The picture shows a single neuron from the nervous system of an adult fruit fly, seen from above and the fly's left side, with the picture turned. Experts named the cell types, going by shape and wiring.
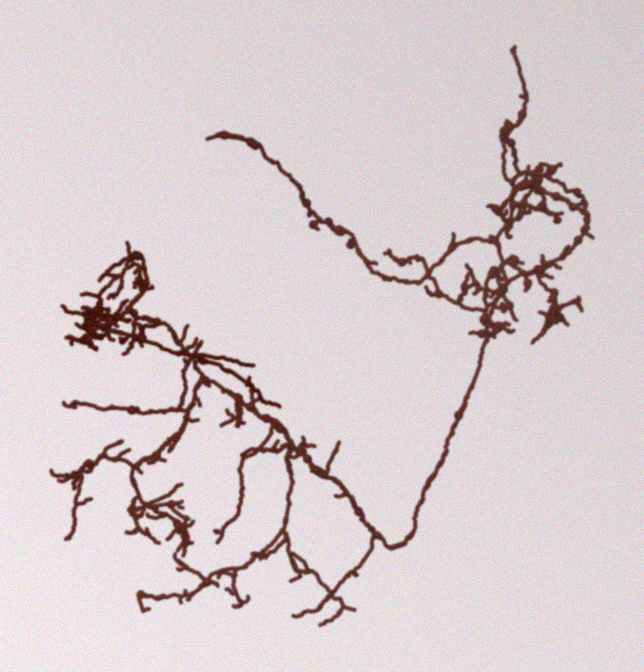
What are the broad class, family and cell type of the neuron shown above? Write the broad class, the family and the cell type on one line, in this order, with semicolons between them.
central-brain intrinsic neuron; hemilineage DM3_dorso_lateral; SMP315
